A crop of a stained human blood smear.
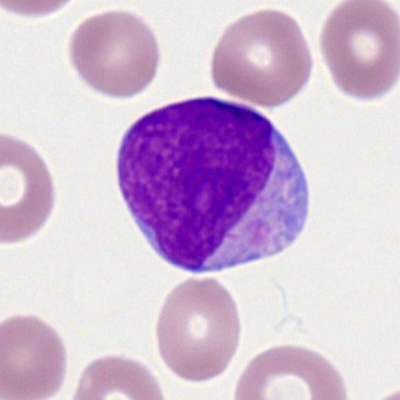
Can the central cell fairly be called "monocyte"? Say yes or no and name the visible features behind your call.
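Monocyte does not fit; the cell is a myeloblast. The cytoplasm is only a pale blue crescent along the right side, in keeping with the narrow rim and high nucleus-to-cytoplasm ratio characteristic of a myeloblast, and against the abundant grey-blue cytoplasm of a monocyte. No vacuoles are seen, which gives no support to monocyte, whose cytoplasm frequently holds small clear vacuoles. The nucleus is a single unlobed mass, and the outline is smooth and roughly rounded with a few gently angular corners. A red cell lies just below, almost touching the lower edge.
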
